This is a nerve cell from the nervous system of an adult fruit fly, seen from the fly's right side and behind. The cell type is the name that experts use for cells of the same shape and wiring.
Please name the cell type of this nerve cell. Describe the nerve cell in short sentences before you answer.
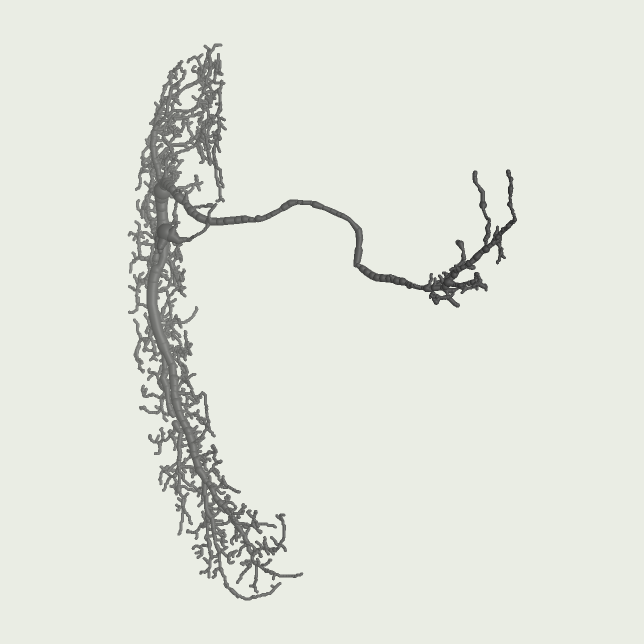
The picture shows more than a hundred branch ends. In this view it is taller than it is wide. Its broad class is visual projection neuron. The cell type is VSm.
